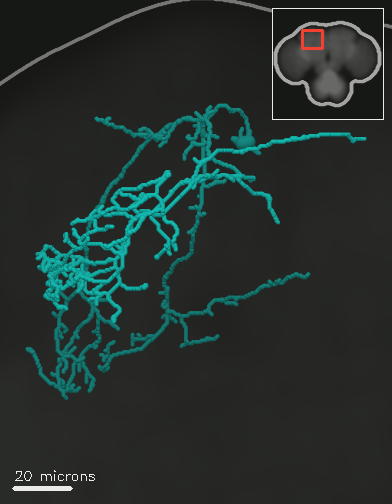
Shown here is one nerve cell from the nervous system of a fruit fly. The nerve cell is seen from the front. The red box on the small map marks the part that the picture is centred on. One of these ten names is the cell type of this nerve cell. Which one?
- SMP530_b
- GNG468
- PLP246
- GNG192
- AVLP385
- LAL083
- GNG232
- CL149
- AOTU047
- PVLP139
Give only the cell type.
AOTU047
